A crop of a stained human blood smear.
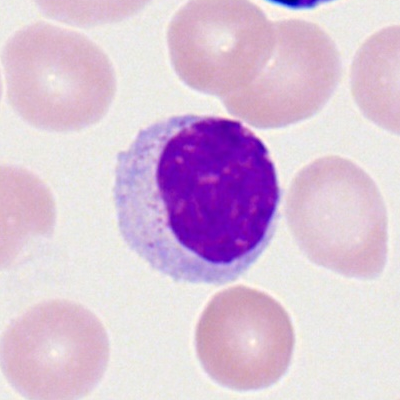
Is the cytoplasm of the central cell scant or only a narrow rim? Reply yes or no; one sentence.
No, the cell holds plenty of cytoplasm around the nucleus.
